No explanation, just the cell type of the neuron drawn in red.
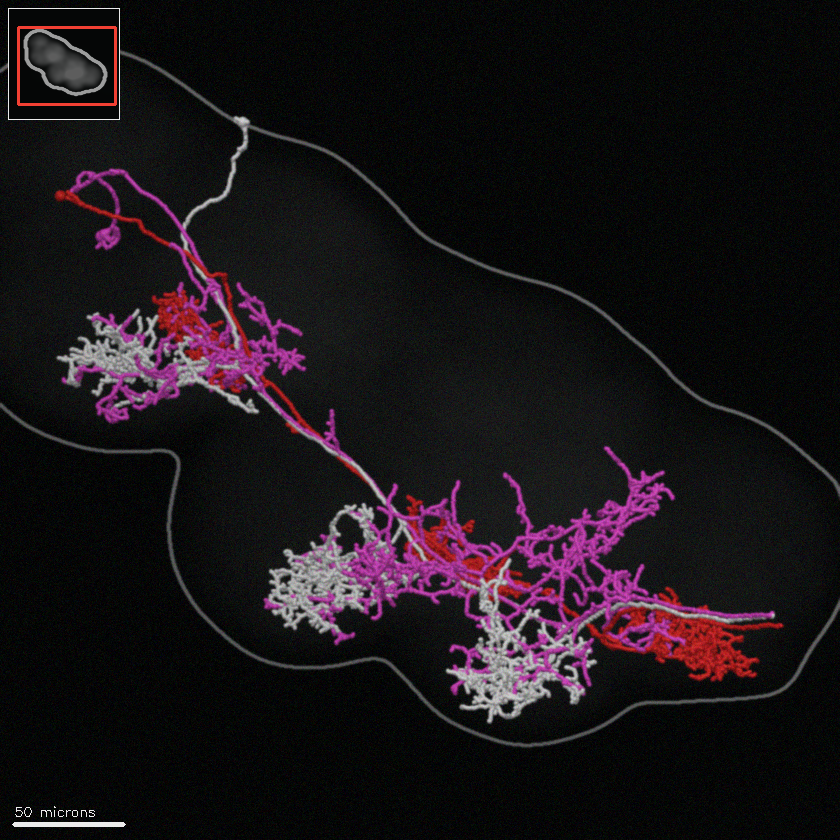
ANXXX075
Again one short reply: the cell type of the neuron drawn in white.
AN09B004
